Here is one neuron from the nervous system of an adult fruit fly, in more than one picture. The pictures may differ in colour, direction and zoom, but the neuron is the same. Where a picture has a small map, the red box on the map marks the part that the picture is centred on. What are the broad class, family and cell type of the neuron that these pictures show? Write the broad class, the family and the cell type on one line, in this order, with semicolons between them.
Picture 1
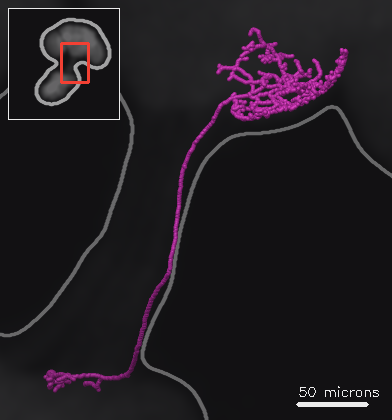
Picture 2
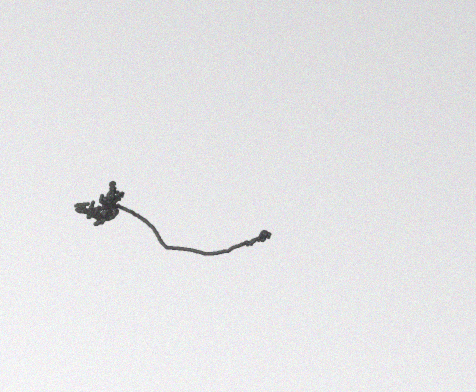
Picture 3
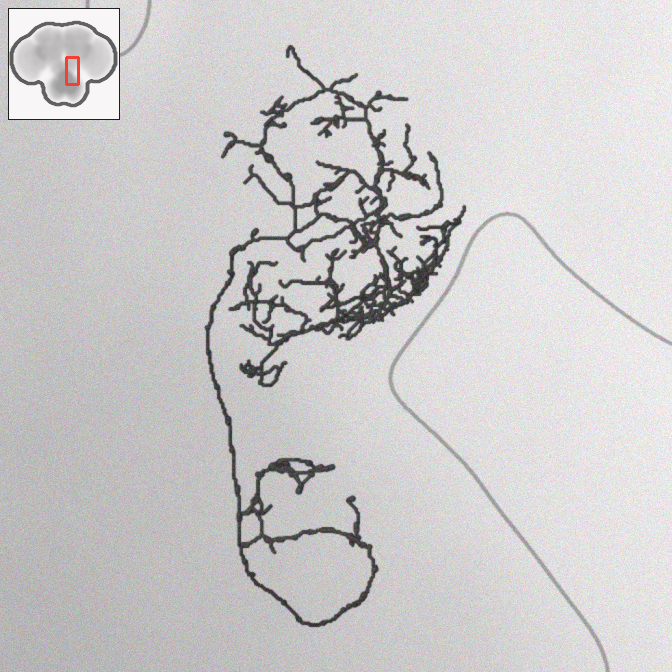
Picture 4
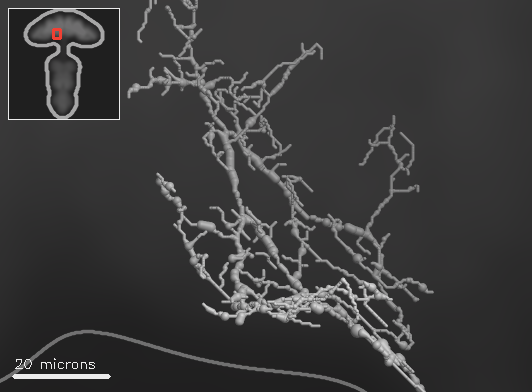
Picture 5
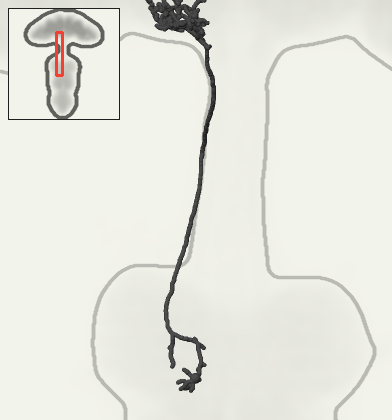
descending neuron; hemilineage MX12; DNg12_d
